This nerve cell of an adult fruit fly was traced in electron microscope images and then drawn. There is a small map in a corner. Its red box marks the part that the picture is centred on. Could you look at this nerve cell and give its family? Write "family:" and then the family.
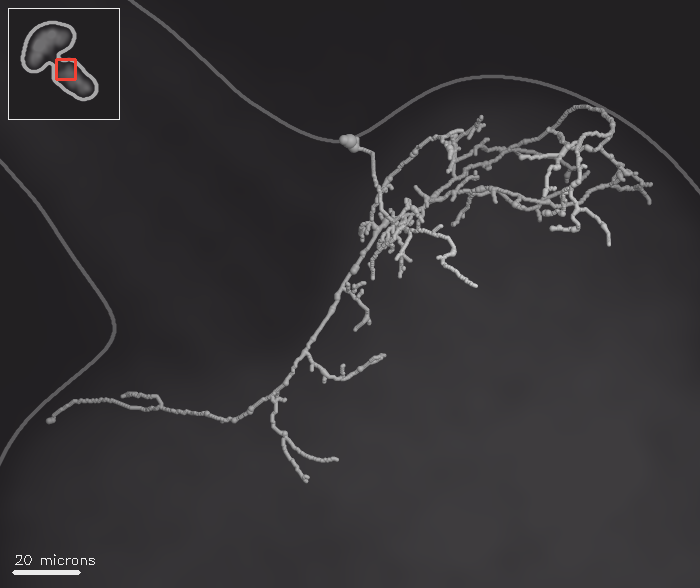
family: hemilineage 16B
